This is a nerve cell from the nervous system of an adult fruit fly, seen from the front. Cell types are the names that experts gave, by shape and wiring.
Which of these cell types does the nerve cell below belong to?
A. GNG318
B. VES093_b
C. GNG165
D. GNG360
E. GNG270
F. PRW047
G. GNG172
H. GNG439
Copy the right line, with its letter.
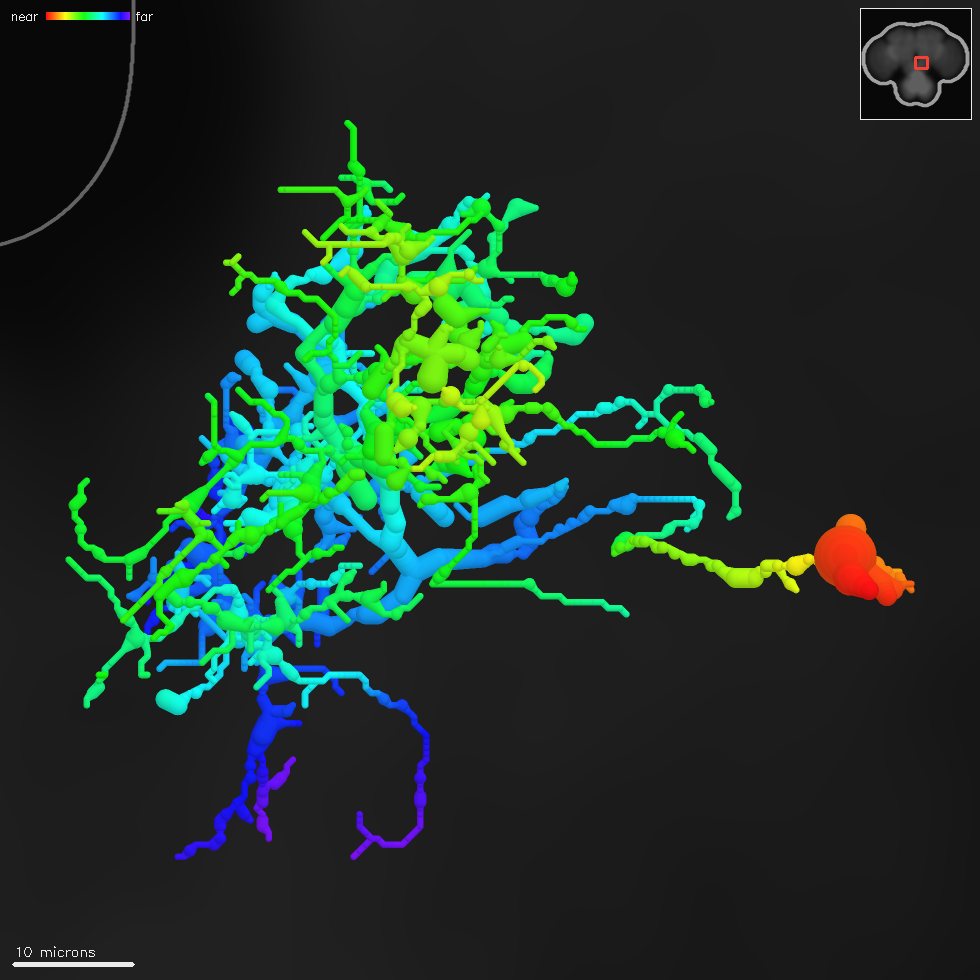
F. PRW047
